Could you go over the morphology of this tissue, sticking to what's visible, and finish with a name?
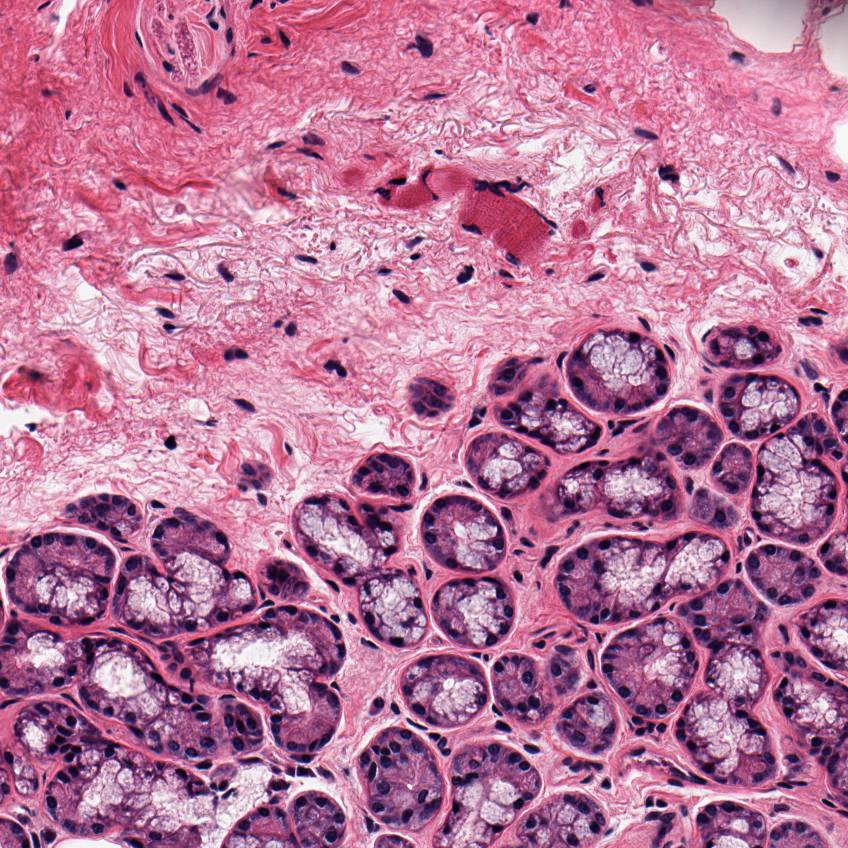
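The acini are rounded to oval and crowded closely together. Their cells have pale, foamy, mucous-looking cytoplasm. Dark nuclei lie flattened against the outer edge of each acinus. Thin pink collagenous septa separate the individual acini. Tissue: minor salivary gland.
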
